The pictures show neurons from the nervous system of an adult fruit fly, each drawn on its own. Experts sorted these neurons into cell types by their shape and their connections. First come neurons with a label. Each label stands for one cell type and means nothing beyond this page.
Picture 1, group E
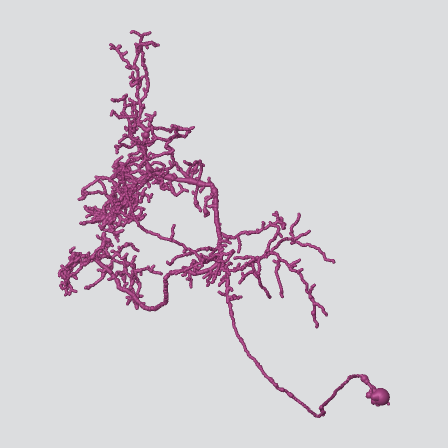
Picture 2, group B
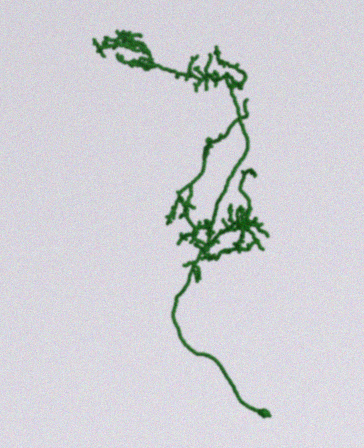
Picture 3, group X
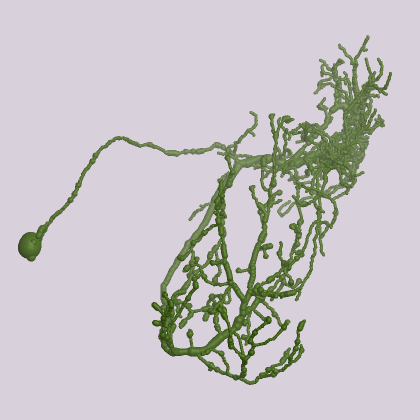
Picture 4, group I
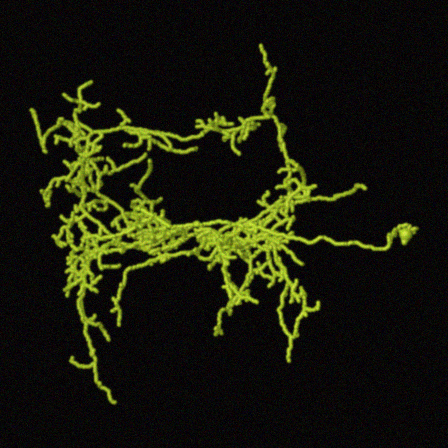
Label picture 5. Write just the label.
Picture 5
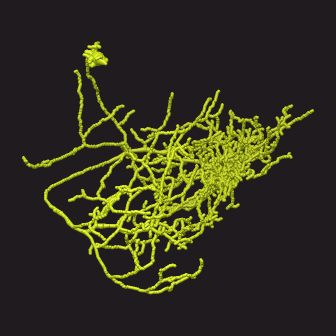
group X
